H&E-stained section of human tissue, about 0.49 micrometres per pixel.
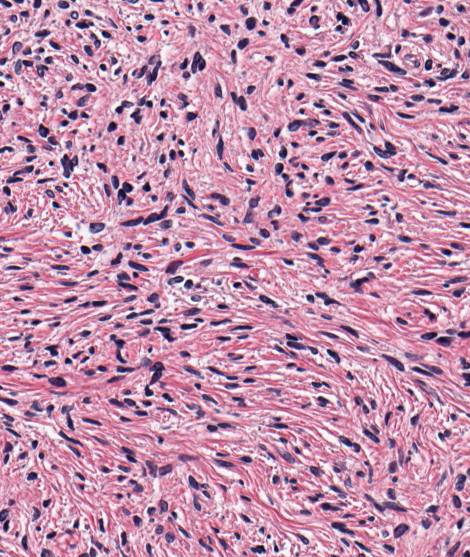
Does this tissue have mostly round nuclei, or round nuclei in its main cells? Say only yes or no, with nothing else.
No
